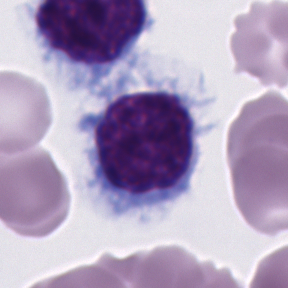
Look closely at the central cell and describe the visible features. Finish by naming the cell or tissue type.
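Going through the features in turn, the chromatin stains dark purple throughout the nucleus. Next, nucleoli: none can be seen. Then the cytoplasm, which contains no visible granules. Finally the border, fringed on all sides by fine hair-like projections. The cell is a hairy cell.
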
